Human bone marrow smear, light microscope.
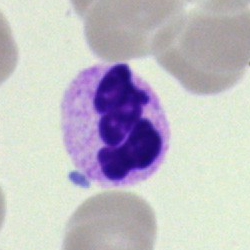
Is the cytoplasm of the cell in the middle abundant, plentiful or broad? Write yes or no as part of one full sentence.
Yes, it is abundant cytoplasm that surrounds its nucleus.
